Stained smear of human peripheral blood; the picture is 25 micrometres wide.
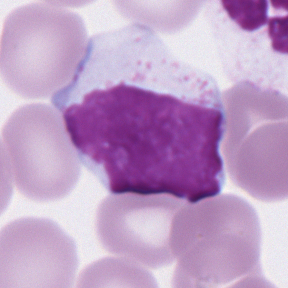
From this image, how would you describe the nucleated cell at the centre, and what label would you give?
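A single unlobed nucleus, roughly four-sided with angular corners, sits low in the cell, with most cytoplasm above it. Distinct nucleoli are absent. Its cytoplasm is very pale, nearly colourless, faintly blue at its edge. It is a large granular lymphocyte.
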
